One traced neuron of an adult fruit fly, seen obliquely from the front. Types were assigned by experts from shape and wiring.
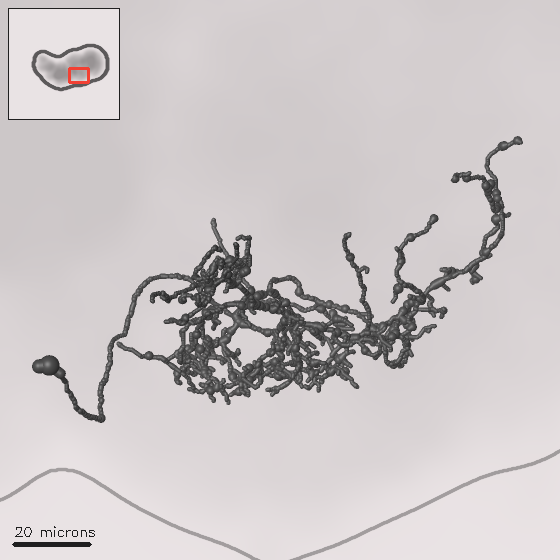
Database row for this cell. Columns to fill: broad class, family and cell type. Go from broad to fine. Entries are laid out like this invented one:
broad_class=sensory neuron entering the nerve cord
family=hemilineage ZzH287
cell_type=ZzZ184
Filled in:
broad_class=central-brain intrinsic neuron
family=hemilineage LB7
cell_type=GNG203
